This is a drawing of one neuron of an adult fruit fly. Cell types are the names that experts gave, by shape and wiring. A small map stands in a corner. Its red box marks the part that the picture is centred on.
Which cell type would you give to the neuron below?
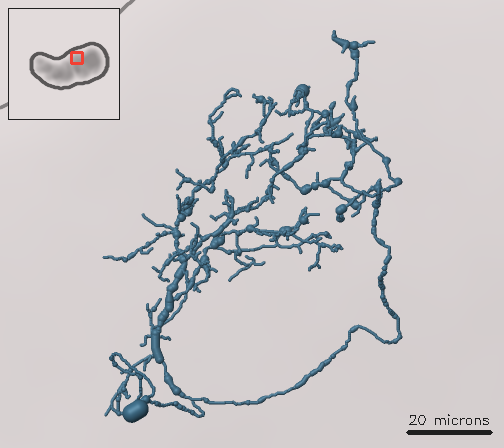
SLP044_d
